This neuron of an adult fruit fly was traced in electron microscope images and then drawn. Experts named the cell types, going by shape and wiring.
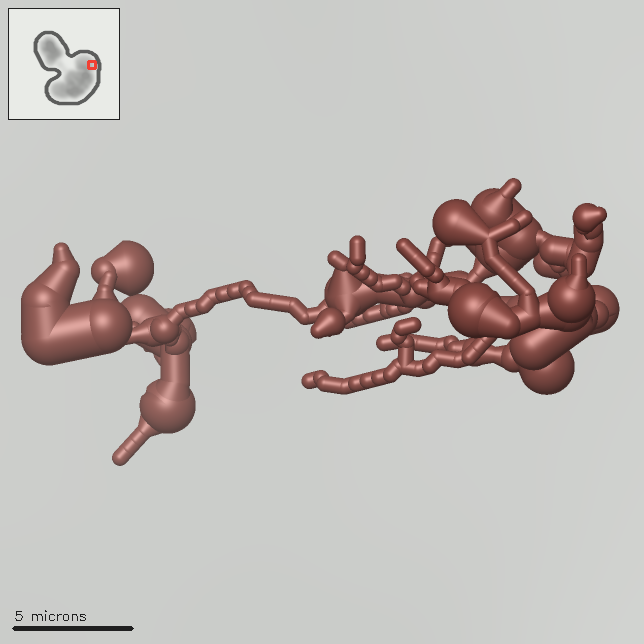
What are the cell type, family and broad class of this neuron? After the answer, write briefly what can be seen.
Its cell type is L5. Its family is L. It is an optic-lobe intrinsic neuron. No cell body is drawn. By the scale bar it is about 25 microns wide in this view.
